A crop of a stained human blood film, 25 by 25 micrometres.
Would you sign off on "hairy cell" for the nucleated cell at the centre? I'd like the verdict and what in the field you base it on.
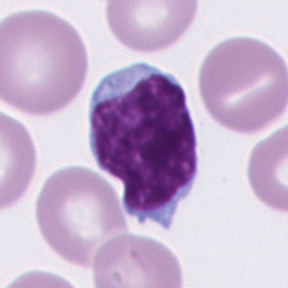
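Its outline is irregular rather than smoothly round, and at the lower end the cytoplasm is drawn out into a short pointed tag. The chromatin is dark purple and coarsely clumped, without visible nucleoli, and the cytoplasm shows no granules. The cell measures about 14 by 9 micrometres and the nucleus about 12 by 9 micrometres, filling about 80% of the cell's area.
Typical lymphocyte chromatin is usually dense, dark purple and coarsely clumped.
The chromatin here agrees.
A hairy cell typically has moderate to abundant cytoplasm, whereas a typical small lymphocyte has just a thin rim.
The 80% nuclear share leaves little cytoplasm, which favours typical lymphocyte and counts against hairy cell.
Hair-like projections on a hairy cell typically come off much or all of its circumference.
One short tag at the lower end does not match that. The name that fits is typical lymphocyte, not hairy cell.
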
